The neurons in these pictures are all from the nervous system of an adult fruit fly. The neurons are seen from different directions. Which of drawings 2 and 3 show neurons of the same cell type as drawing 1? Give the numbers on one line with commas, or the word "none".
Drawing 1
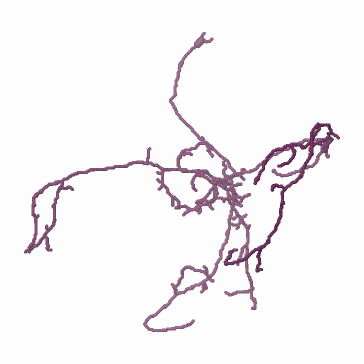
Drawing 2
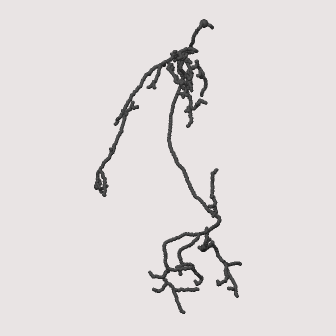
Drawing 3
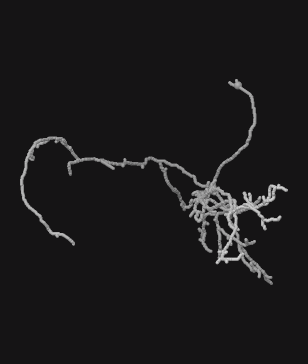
3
